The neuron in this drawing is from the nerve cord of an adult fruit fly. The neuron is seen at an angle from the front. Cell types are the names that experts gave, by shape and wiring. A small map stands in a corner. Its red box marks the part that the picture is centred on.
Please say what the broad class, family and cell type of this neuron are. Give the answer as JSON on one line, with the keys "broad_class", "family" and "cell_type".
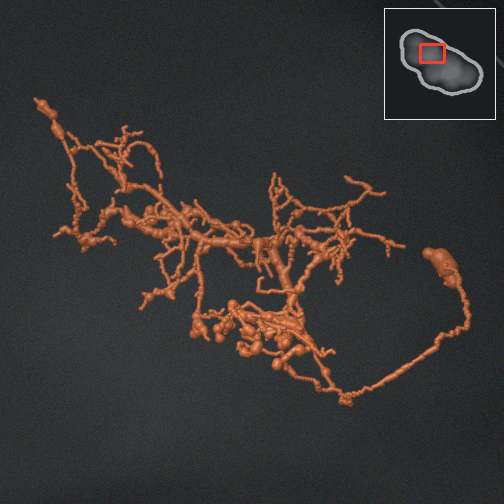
{"broad_class": "nerve-cord intrinsic neuron", "family": "hemilineage 09A", "cell_type": "IN09A033"}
